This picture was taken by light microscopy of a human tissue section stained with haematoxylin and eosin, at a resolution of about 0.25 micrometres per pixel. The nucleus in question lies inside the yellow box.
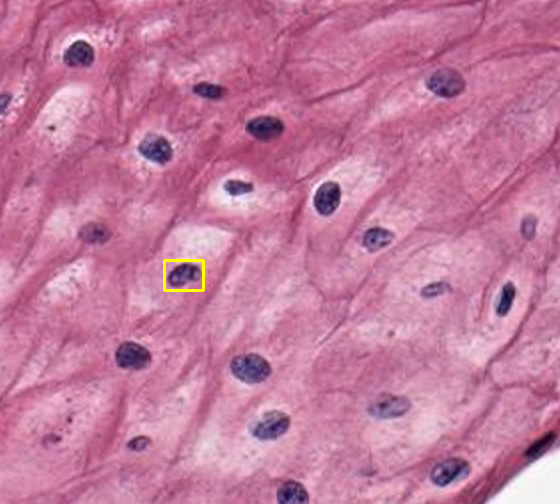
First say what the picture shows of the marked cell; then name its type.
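The nucleus is a small, dark purple oval, no larger than the nuclei of neighbouring cells. The nucleus stains unevenly, with darker clumps and a few lighter spots rather than a smooth, uniform colour. The nucleus sits within a wide expanse of pink cytoplasm, with a paler, washed-out area just above it. The cell lies among similar large cells with plentiful pink cytoplasm, their streaky pink borders running obliquely in the same direction. The marked nucleus belongs to a squamous epithelial cell.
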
